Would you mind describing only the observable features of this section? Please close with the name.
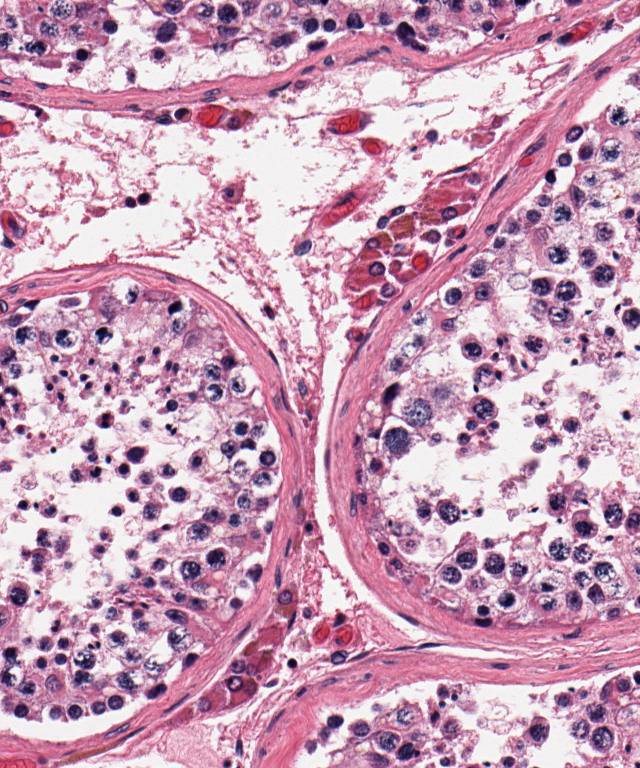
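Several rounded tubules are cut across, the two largest left and right. Inside, large round cells have nuclei with coarse, clumped dark chromatin, among many small, very dark round nuclei. Between tubules, mostly upper centre, small clusters of polygonal cells carry abundant deep pink cytoplasm. That's testis.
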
